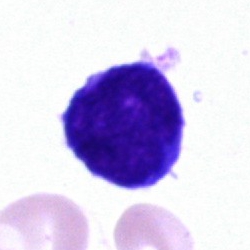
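Blast, the central cell of a stained human bone marrow smear. Its outline is rounded yet slightly angular, almost triangular. Apart from the nucleus, little or no cytoplasm can be seen. The whole cell stains a deep, fairly even dark blue-purple. At the edge, a few tiny pointed projections stick out.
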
